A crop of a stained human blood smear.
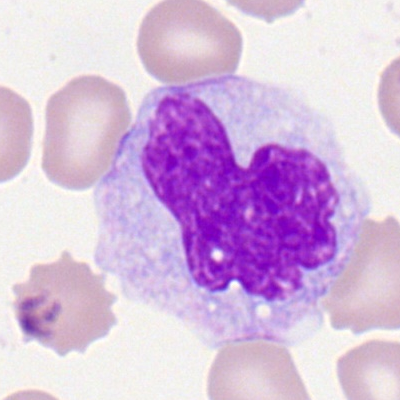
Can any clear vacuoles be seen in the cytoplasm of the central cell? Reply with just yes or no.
Yes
